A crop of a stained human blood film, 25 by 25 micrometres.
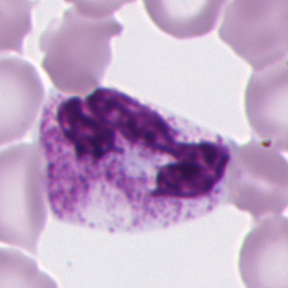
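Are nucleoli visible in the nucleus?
No, none can be seen.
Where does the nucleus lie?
Across the upper part of the cell, with most of the cytoplasm below it.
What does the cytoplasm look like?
Abundant and pale lilac, with fine purple granules scattered through it.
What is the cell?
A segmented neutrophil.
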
